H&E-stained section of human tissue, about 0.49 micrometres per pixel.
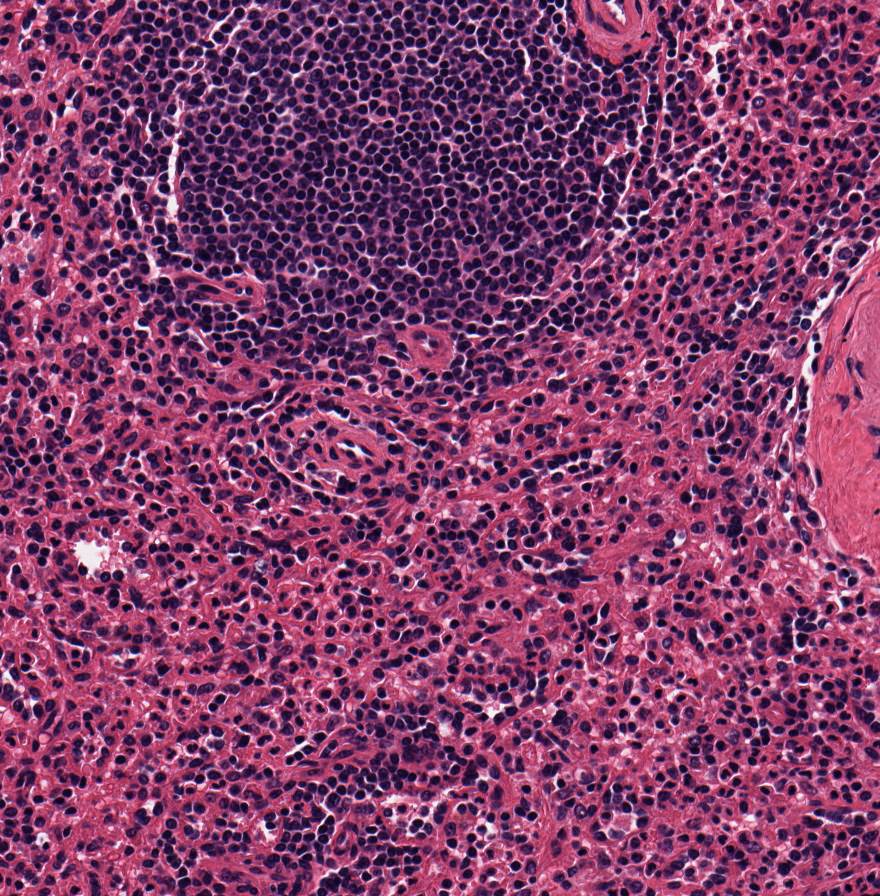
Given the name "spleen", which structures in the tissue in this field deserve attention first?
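Tissue: spleen. Upper centre: dense, dark-staining rounded aggregate of lymphocytes; goes with a white pulp island.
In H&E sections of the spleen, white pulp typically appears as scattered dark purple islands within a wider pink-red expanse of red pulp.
Aggregate cells: small lymphocytes, round dark nuclei, scant cytoplasm. Aggregate uniformly dark throughout; no paler centre. Right edge: band of dense pink fibrous tissue with sparse spindle-shaped nuclei, bordering the cellular tissue.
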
